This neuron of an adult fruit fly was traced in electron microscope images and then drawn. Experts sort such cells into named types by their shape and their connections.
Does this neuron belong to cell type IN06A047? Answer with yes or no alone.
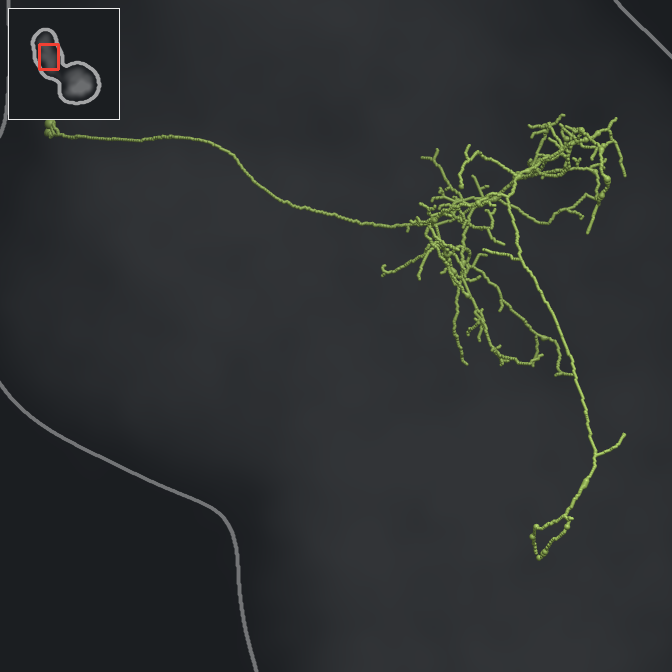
no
